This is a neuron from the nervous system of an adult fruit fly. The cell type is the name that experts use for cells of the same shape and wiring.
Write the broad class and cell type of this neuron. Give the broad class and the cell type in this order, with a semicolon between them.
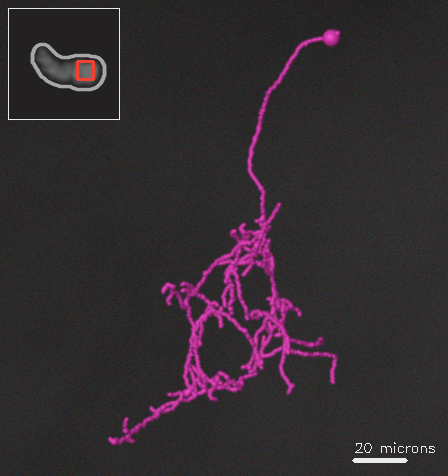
central-brain intrinsic neuron; PS141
